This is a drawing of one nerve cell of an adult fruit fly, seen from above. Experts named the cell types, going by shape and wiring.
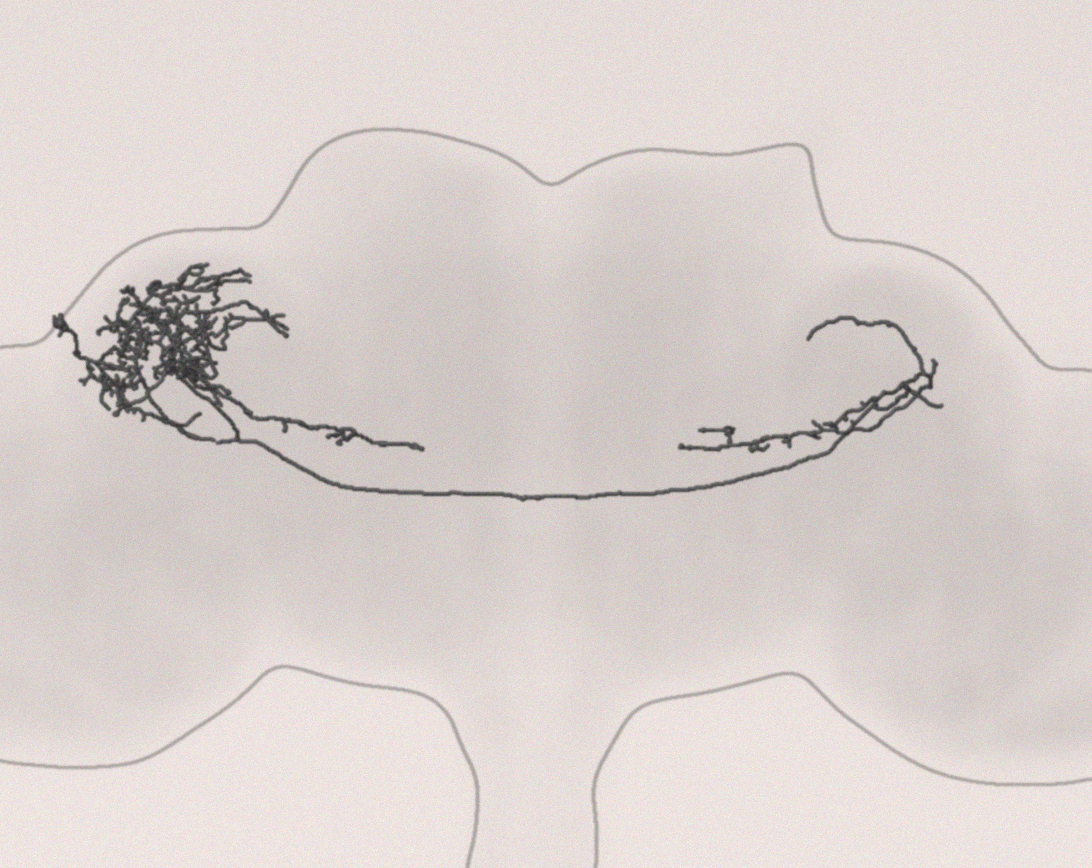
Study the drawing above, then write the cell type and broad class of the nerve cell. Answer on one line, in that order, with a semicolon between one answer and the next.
AVLP219_b; central-brain intrinsic neuron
